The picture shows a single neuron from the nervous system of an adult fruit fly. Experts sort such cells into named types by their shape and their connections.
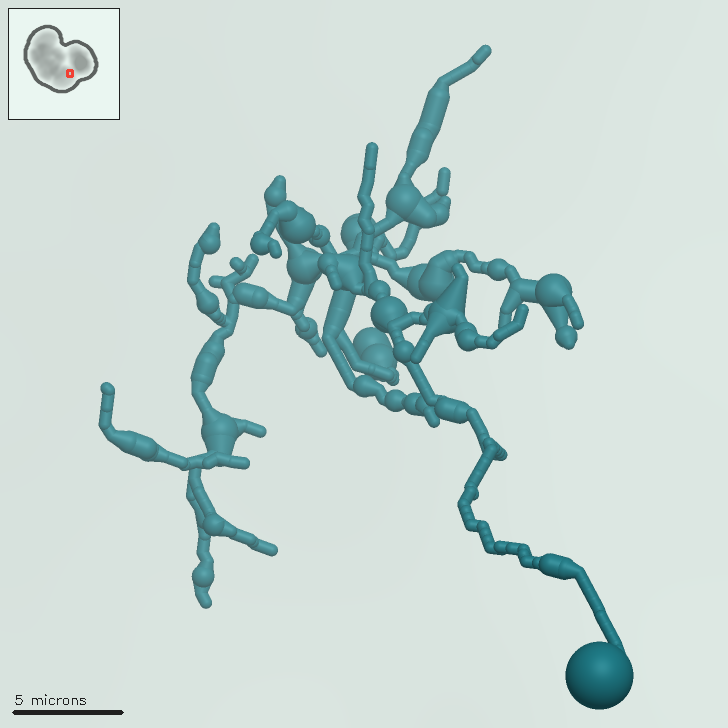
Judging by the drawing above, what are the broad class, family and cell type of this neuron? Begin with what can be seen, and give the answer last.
The cell body is at the lower right of the picture. From top to bottom in the picture it spans about 30 microns. This is an optic-lobe intrinsic neuron. The family is Dm. It is of cell type Dm2.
